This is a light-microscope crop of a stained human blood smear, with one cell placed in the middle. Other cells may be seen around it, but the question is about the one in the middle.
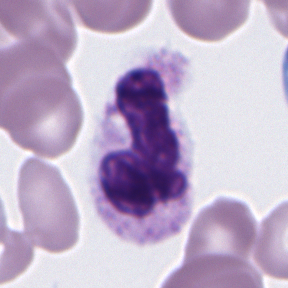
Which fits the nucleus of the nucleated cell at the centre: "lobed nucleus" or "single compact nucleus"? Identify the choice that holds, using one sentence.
Into two or more lobes the nucleus of this cell is divided.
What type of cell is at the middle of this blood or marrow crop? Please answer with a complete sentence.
In the central position of this crop, the cell is a segmented neutrophil.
